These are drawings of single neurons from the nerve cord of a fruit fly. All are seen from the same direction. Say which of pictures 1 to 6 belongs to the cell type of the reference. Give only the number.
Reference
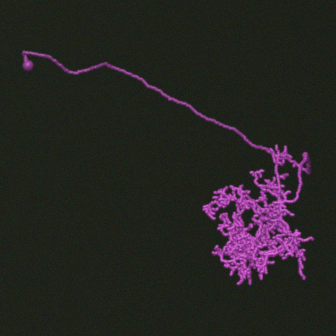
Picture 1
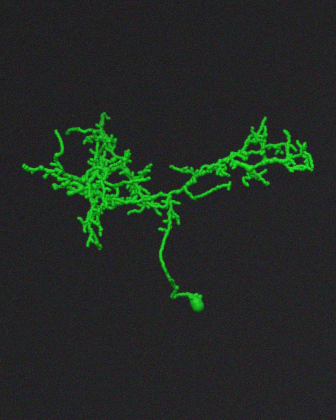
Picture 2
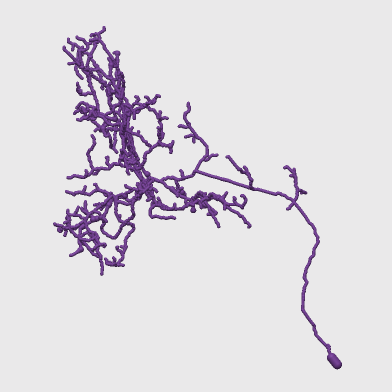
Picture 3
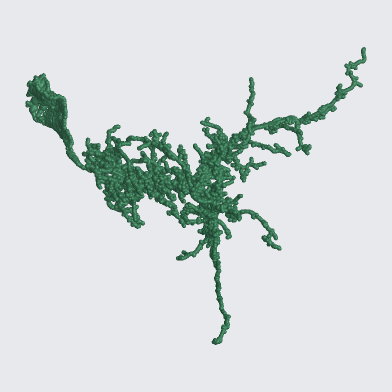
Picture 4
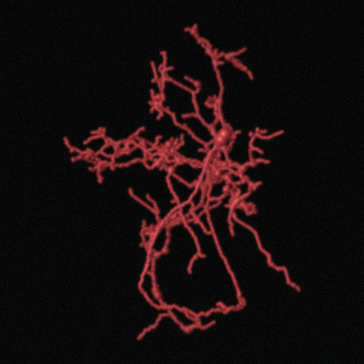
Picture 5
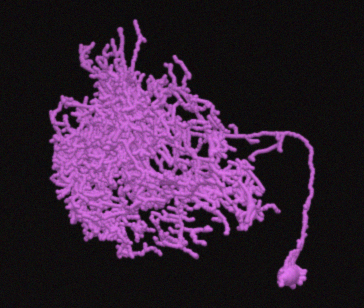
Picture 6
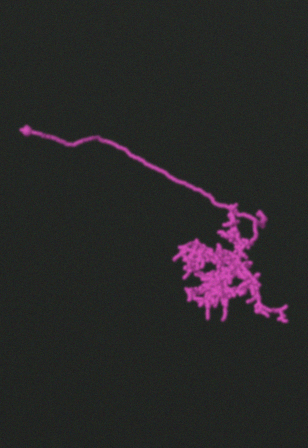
6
